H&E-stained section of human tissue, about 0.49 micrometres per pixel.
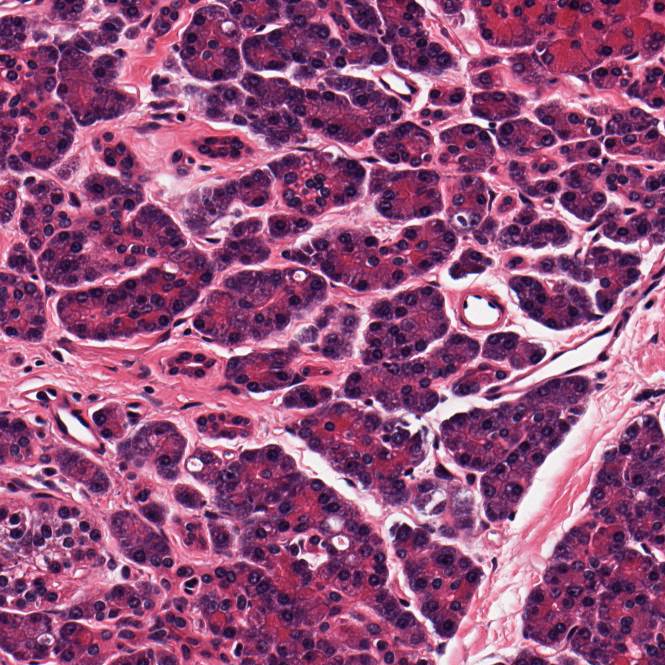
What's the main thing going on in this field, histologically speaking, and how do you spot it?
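Exocrine pancreas: closely packed small nests and acini of epithelial cells fill most of the field, separated by thin strands of pink connective tissue.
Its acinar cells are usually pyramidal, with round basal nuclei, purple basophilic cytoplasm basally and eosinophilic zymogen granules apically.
The cytoplasm here is abundant, granular and deeply stained red-purple, and the nuclei are small, round, dark and fairly uniform in size.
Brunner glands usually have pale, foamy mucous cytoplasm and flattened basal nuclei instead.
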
